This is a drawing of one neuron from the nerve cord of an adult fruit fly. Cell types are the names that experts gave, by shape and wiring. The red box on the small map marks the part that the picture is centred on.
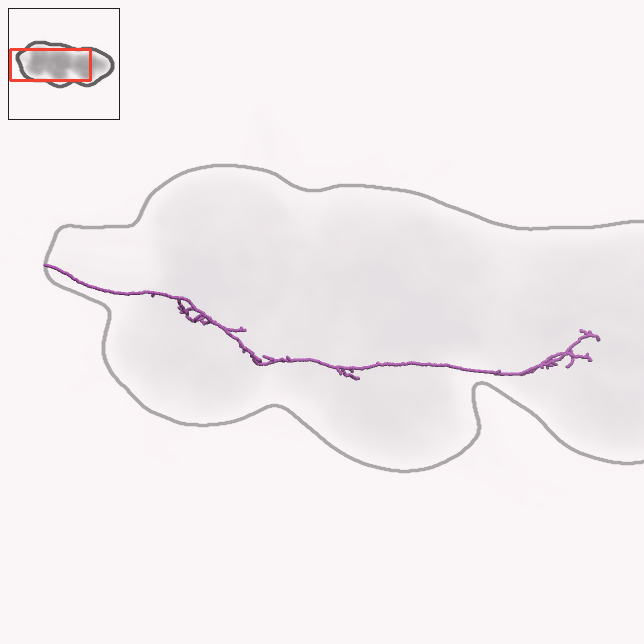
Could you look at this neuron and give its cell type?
DNg107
